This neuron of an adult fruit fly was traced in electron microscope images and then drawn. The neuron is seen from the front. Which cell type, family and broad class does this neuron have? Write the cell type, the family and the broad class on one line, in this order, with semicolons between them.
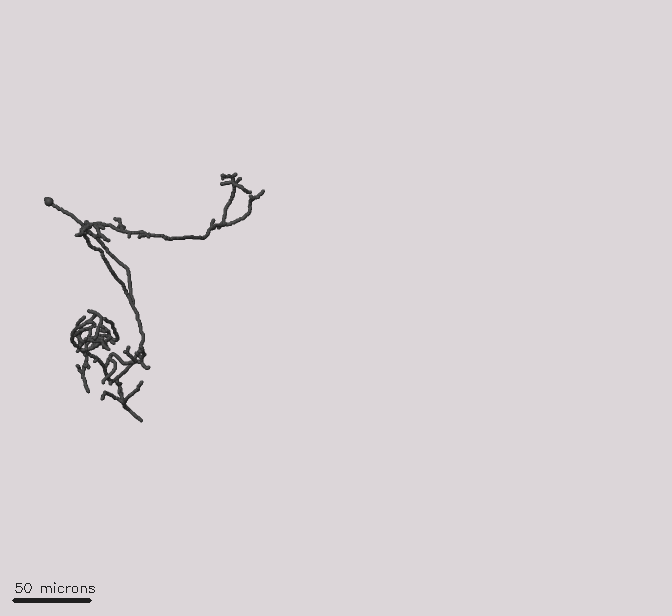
AVLP483; hemilineage VPNp&v1_posterior; central-brain intrinsic neuron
